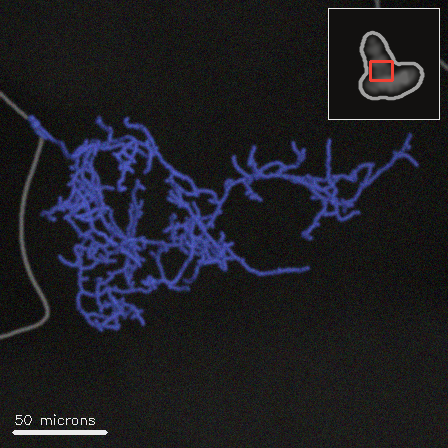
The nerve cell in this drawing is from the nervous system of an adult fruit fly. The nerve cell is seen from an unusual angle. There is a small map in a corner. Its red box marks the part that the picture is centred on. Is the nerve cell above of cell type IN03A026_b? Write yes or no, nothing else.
no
